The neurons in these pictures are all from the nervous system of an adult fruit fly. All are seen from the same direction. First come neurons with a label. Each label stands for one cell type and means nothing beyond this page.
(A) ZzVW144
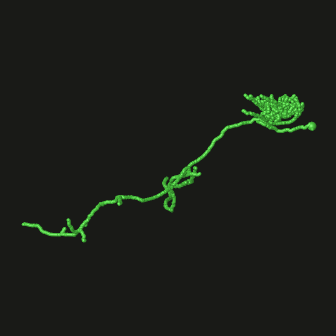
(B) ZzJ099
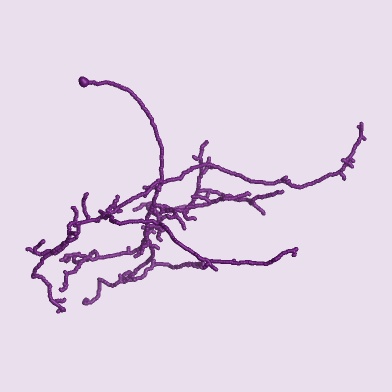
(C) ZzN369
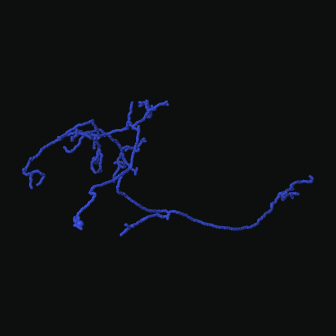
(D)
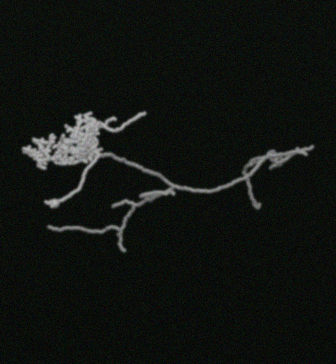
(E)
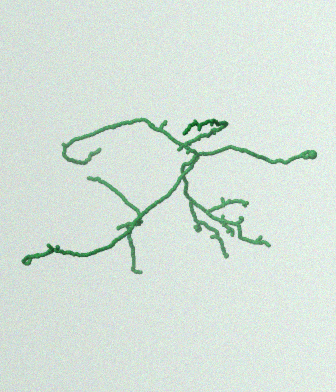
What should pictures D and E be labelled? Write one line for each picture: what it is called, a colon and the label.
D: ZzVW144
E: ZzN369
